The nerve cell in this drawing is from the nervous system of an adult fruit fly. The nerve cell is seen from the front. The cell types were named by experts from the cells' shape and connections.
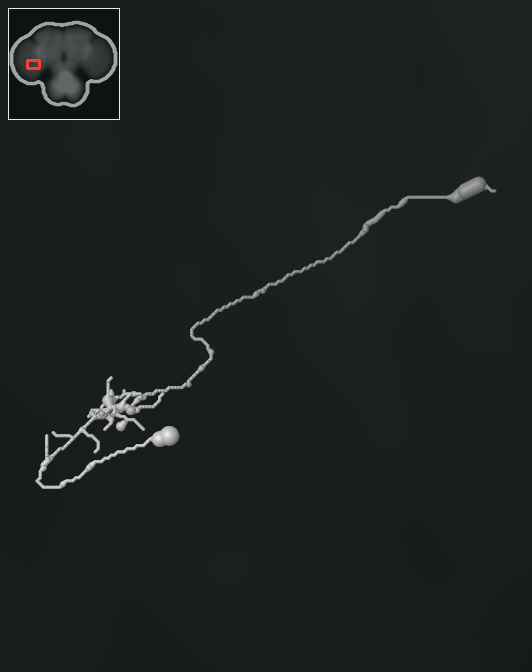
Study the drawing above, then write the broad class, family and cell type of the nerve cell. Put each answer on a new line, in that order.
optic-lobe intrinsic neuron
Tm
Tm9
